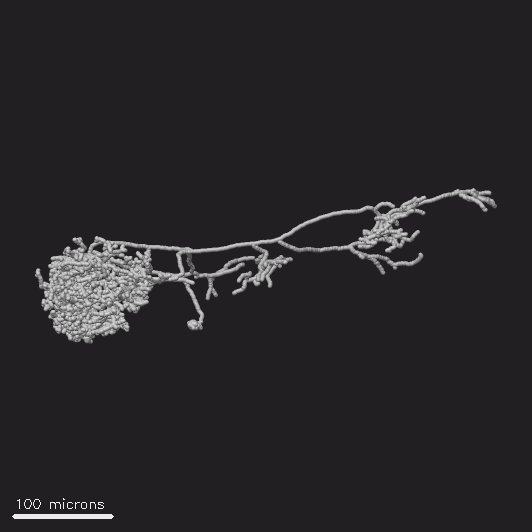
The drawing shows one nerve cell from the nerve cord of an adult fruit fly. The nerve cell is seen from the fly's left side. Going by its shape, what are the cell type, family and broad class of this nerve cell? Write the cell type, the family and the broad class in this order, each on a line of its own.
IN10B001
hemilineage 10B
nerve-cord intrinsic neuron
